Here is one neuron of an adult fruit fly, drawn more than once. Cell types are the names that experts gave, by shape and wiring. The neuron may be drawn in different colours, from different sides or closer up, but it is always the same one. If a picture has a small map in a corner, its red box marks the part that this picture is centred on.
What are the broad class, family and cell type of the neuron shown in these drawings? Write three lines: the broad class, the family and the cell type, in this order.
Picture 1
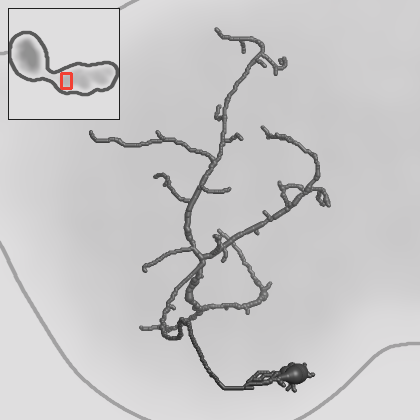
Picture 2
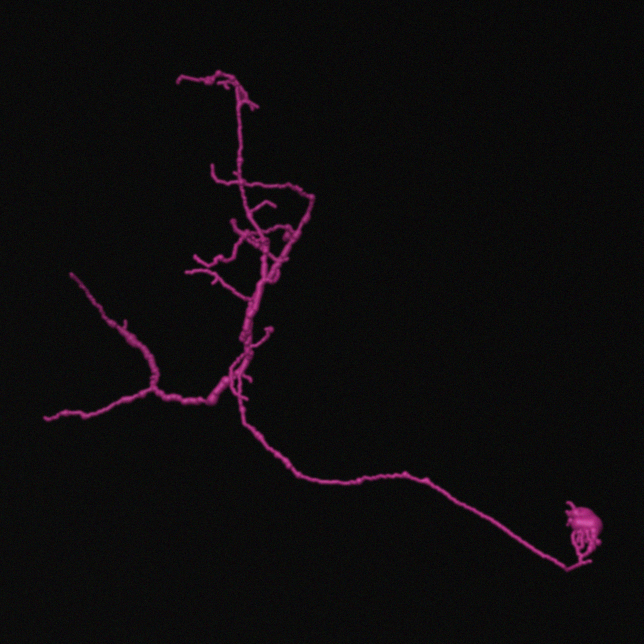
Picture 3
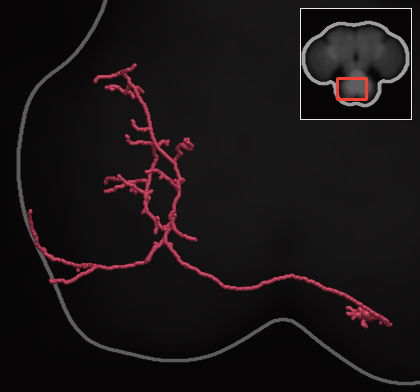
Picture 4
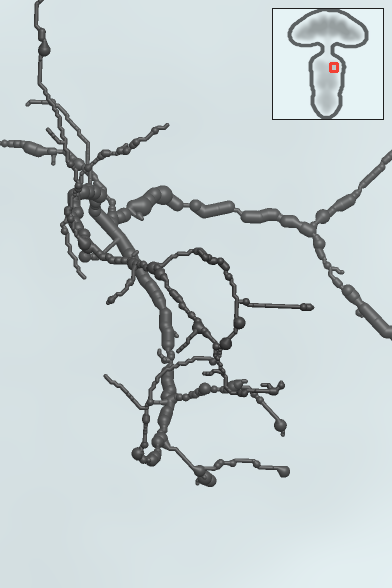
nerve-cord intrinsic neuron
hemilineage 13B
IN13B006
